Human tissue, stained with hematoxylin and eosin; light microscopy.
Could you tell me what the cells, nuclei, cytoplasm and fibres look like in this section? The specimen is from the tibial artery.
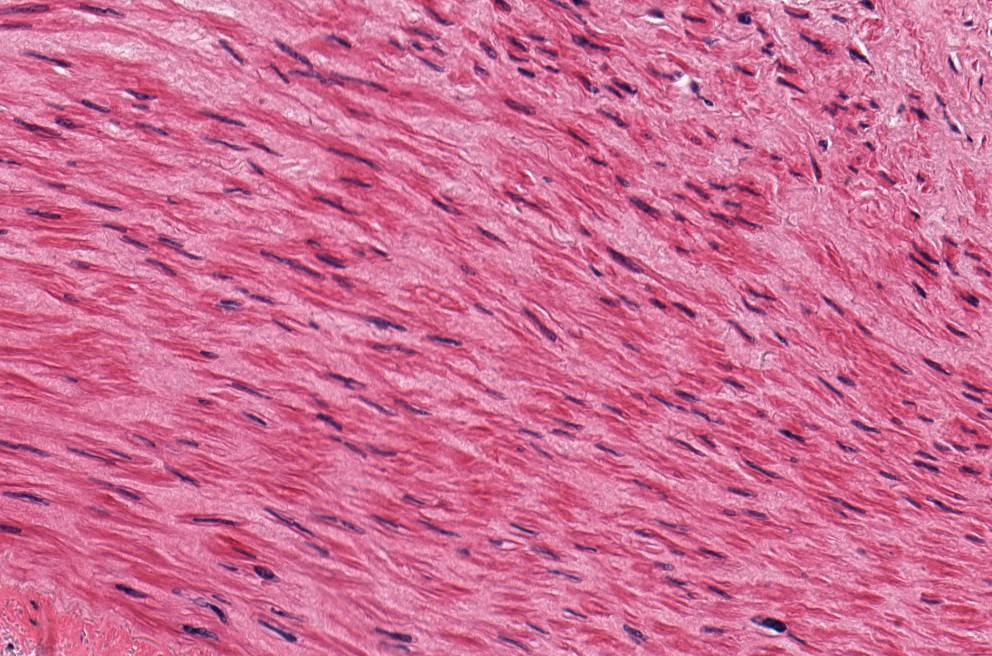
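See how the bundles come in from the left edge and sweep up toward the upper right? Deep pink cell bundles alternate with paler pink fibrillary strands. The nuclei are slender, dark and elongated, lying along the fibres, and they're fairly uniform in size and shape throughout.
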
